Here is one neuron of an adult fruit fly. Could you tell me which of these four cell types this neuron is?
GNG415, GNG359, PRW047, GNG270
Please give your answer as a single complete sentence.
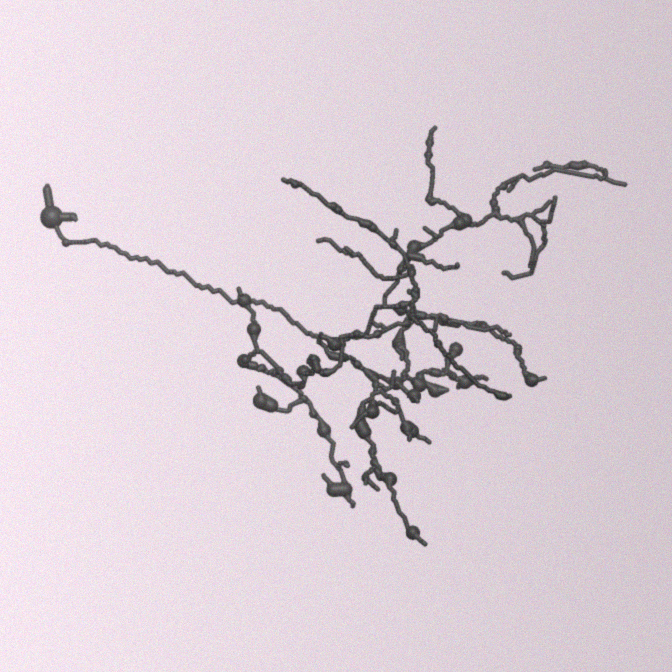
In terms of cell type, the neuron is GNG415.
